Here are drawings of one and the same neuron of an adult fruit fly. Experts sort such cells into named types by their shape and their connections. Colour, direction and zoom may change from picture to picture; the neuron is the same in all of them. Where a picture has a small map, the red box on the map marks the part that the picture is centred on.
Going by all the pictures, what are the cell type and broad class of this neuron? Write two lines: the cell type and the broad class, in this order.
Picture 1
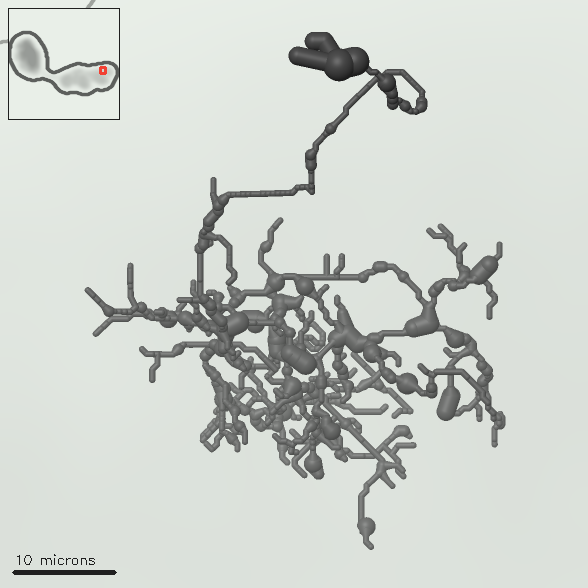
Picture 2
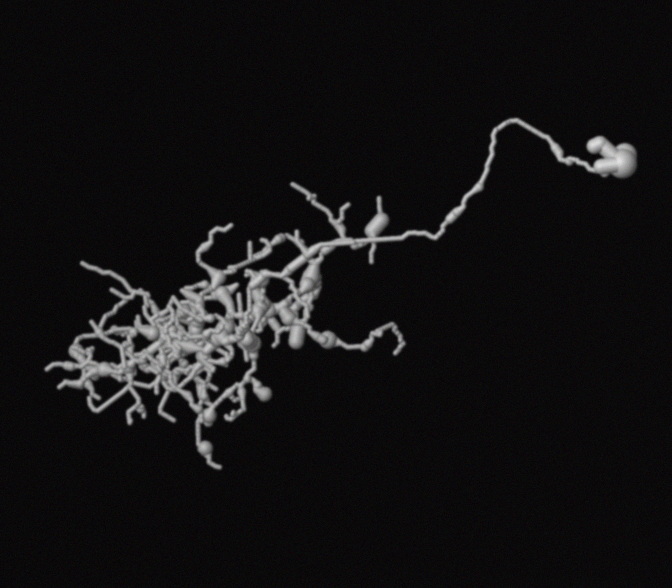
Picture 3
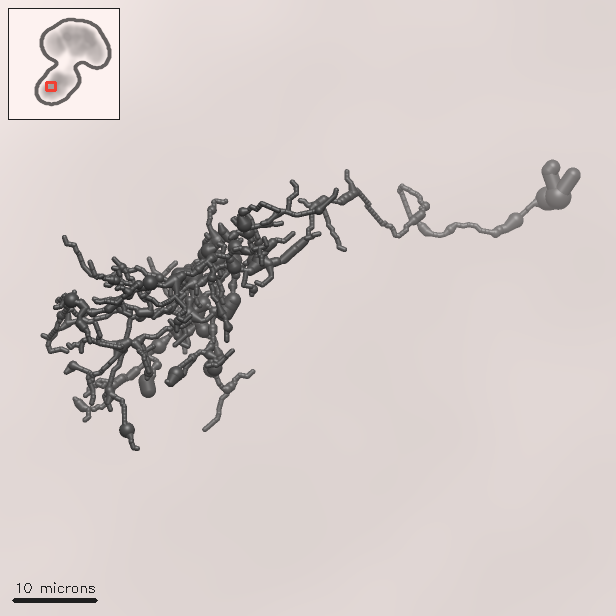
INXXX448
nerve-cord intrinsic neuron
